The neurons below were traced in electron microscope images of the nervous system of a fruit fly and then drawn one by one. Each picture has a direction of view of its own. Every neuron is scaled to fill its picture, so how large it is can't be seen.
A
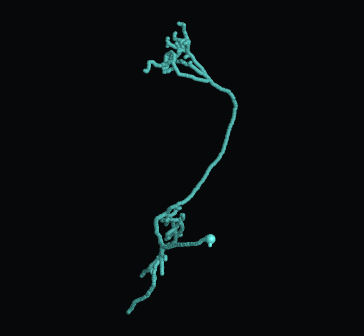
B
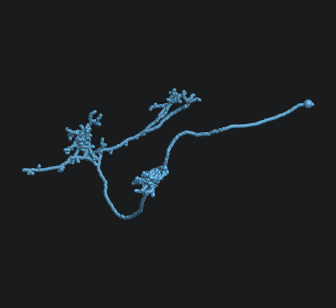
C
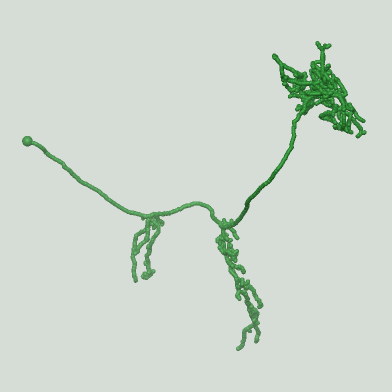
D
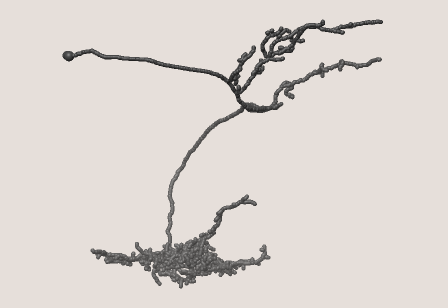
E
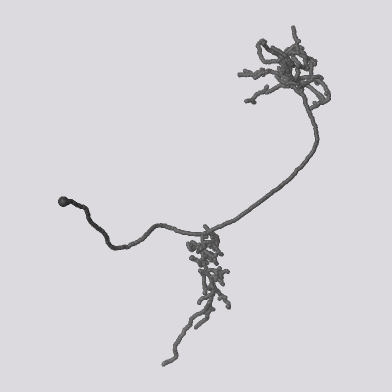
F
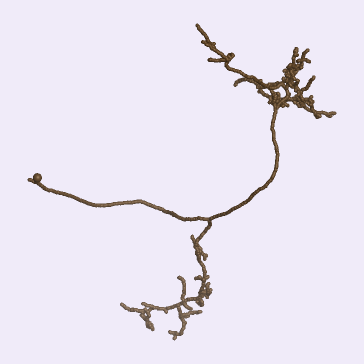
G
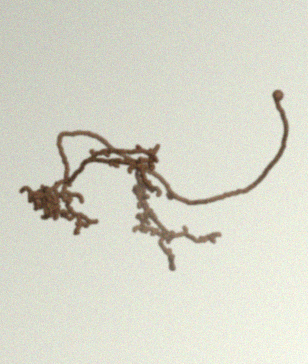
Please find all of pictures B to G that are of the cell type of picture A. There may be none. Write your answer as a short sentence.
Picture C and picture E are of the same cell type.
